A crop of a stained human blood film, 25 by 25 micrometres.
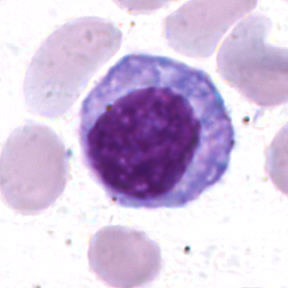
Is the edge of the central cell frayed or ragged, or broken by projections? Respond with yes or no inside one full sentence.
No, the cell is bounded by a smooth, even outline.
